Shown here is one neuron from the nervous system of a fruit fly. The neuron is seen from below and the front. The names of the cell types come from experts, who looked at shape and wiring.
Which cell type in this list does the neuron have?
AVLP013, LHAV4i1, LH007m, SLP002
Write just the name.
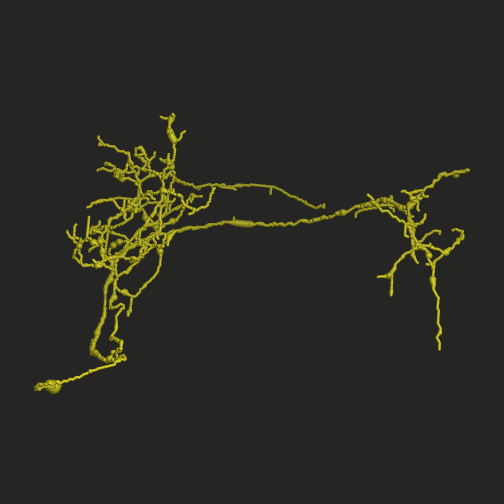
SLP002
